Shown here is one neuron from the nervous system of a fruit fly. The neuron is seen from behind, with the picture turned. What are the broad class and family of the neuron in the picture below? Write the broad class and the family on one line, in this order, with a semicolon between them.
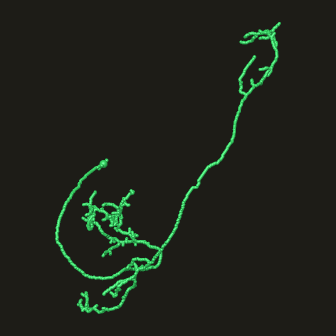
central-brain intrinsic neuron; hemilineage SMPp&v1_posterior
